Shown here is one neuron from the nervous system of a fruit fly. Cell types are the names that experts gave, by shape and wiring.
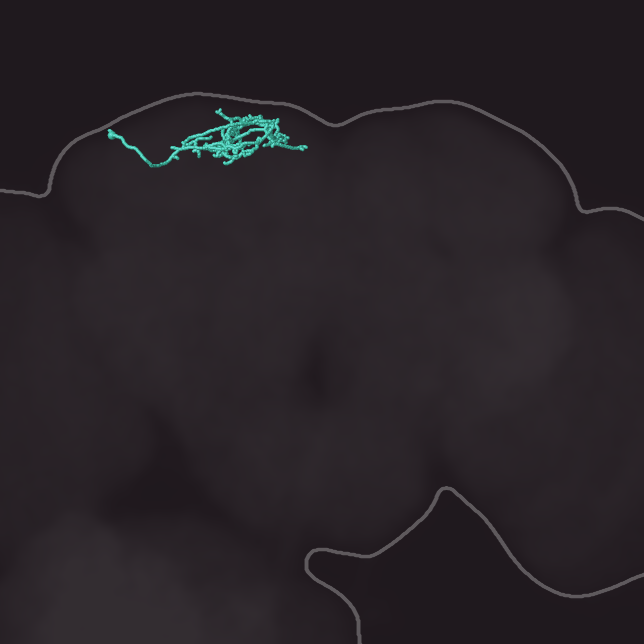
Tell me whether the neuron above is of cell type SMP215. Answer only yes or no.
yes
